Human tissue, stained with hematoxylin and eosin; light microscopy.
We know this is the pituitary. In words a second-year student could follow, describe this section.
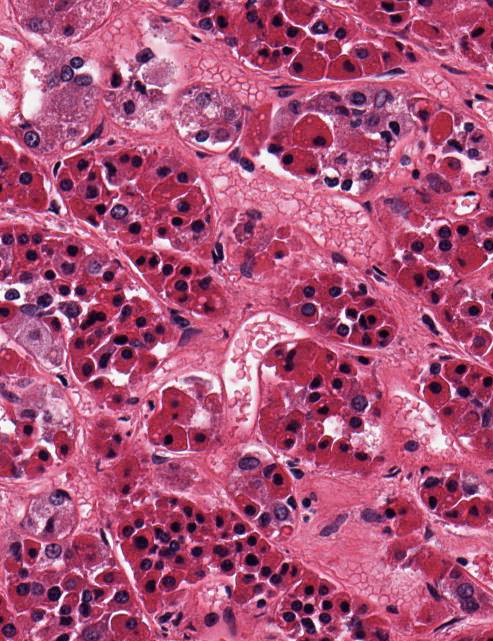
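Across the whole field, the cells seem to sit in rounded nests, each divided from the next by thin fibrous septa. Most of them have plenty of deeply eosinophilic cytoplasm. In the upper left, though, there's a cluster whose cytoplasm is pale and finely vacuolated. I don't see any fat cells anywhere in the field.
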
